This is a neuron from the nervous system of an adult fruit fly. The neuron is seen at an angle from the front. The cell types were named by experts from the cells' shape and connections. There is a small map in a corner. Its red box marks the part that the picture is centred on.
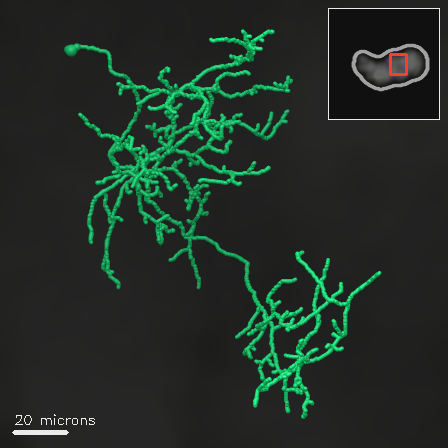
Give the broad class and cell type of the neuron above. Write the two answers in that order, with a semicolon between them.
central-brain intrinsic neuron; PS318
